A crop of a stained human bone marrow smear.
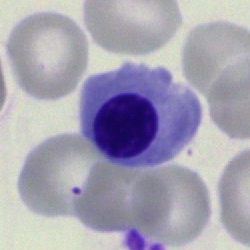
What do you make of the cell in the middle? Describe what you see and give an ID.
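Along the upper edge of this cell, small rounded bumps project outward. Its chromatin is dense and stains a very dark purple. The cytoplasm holds no distinct granules, and no vacuoles appear within it. This cell is an erythroblast.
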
